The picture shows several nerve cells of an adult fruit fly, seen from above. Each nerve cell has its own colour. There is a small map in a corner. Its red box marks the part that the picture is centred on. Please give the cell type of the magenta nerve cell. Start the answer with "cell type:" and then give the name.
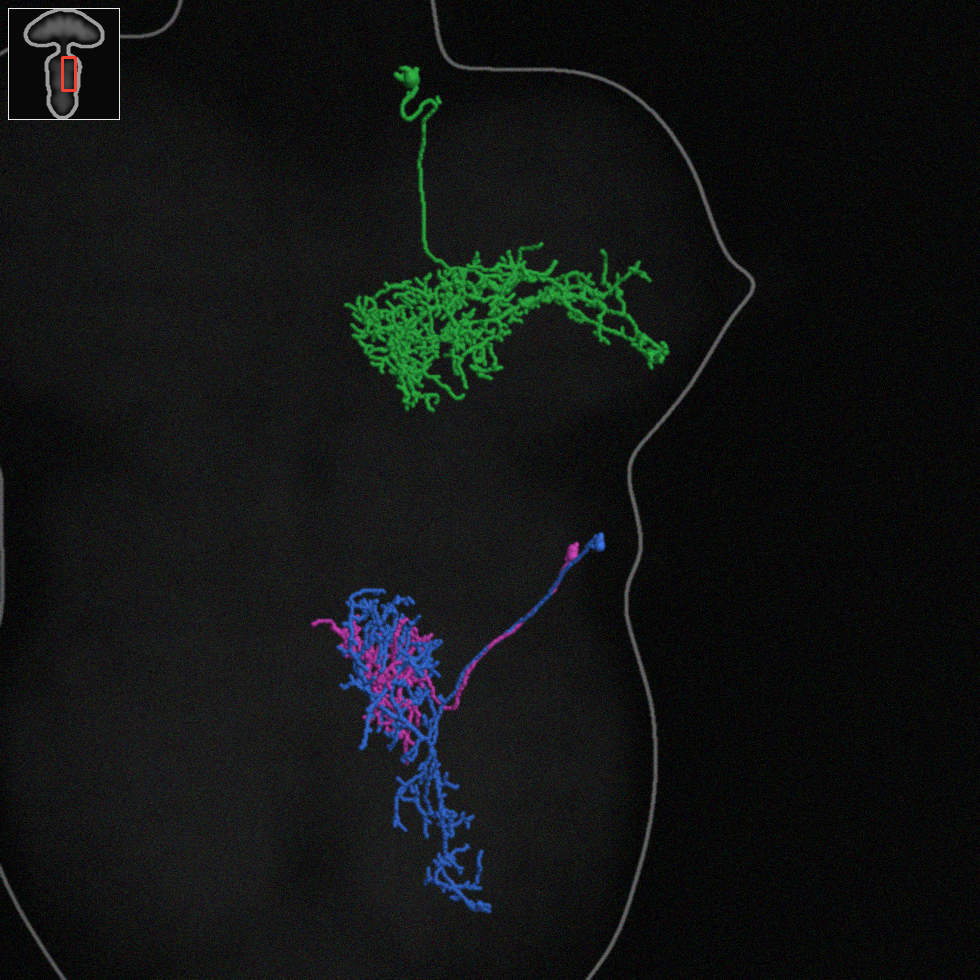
cell type: IN09A039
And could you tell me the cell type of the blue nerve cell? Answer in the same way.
cell type: IN09A022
